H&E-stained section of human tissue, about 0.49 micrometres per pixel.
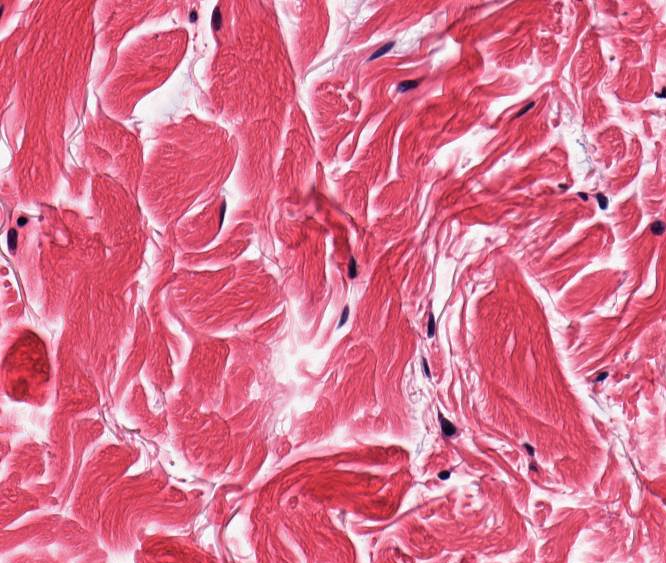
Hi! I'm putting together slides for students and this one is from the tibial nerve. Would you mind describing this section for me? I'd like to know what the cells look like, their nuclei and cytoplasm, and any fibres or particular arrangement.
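Cutting plane comes first: the bundles lie in mixed planes, some rounded or oval in profile, others long wavy strands. Next, nuclei are sparse across the field relative to the amount of pink fibre. Most are small, dark-staining and elongated or spindle-shaped. Finally, they sit mainly in the pale clefts between bundles, not within them.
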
